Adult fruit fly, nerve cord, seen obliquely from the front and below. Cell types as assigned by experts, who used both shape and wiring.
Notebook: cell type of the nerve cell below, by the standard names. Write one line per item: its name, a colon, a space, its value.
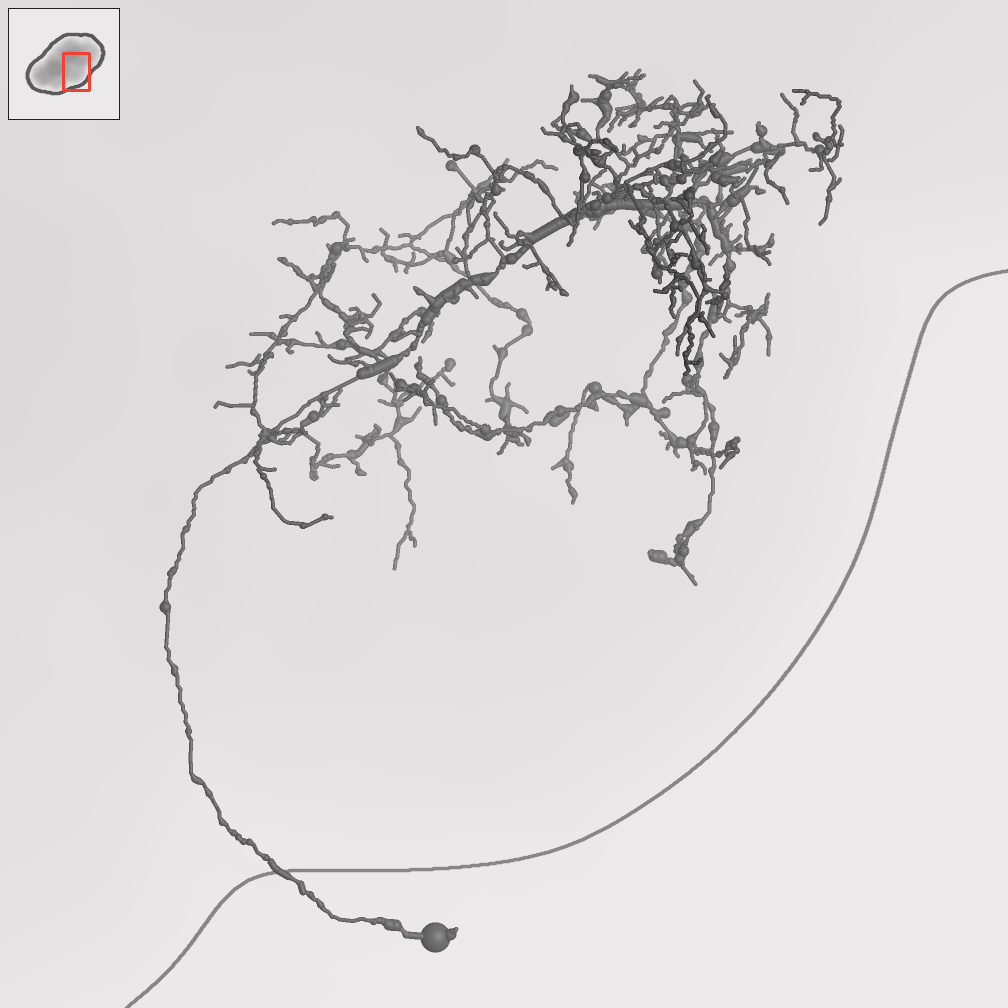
cell type: IN04B081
